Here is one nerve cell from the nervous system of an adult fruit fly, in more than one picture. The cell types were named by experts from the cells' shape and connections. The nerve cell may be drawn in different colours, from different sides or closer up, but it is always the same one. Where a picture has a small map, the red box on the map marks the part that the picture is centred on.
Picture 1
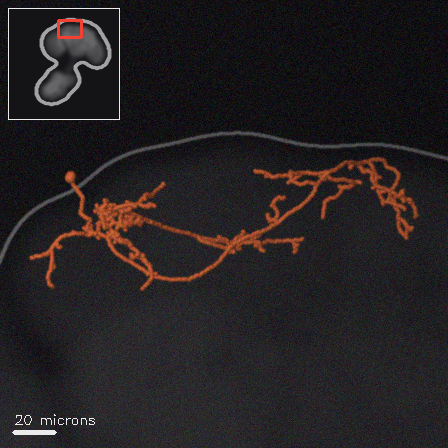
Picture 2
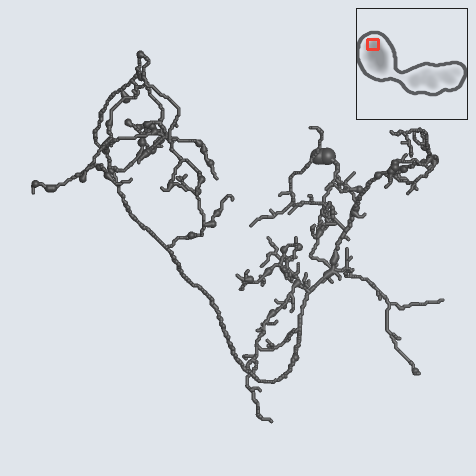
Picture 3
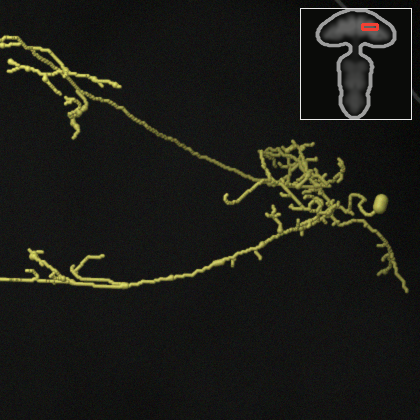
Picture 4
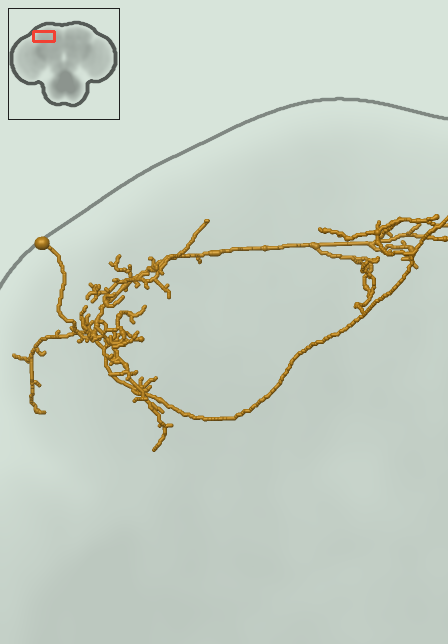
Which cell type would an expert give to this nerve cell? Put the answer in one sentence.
The cell type is LHAD1b1_b.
